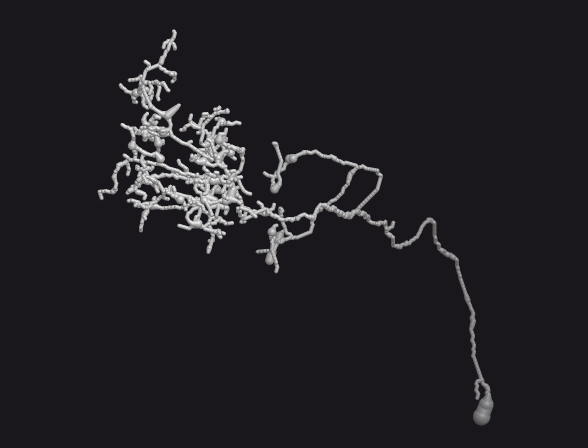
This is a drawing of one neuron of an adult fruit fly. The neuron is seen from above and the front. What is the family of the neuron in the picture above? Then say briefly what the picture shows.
Its family is Li. This is an optic-lobe intrinsic neuron. The cell body can be seen at the lower right of the picture. Dozens of branch ends can be seen.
